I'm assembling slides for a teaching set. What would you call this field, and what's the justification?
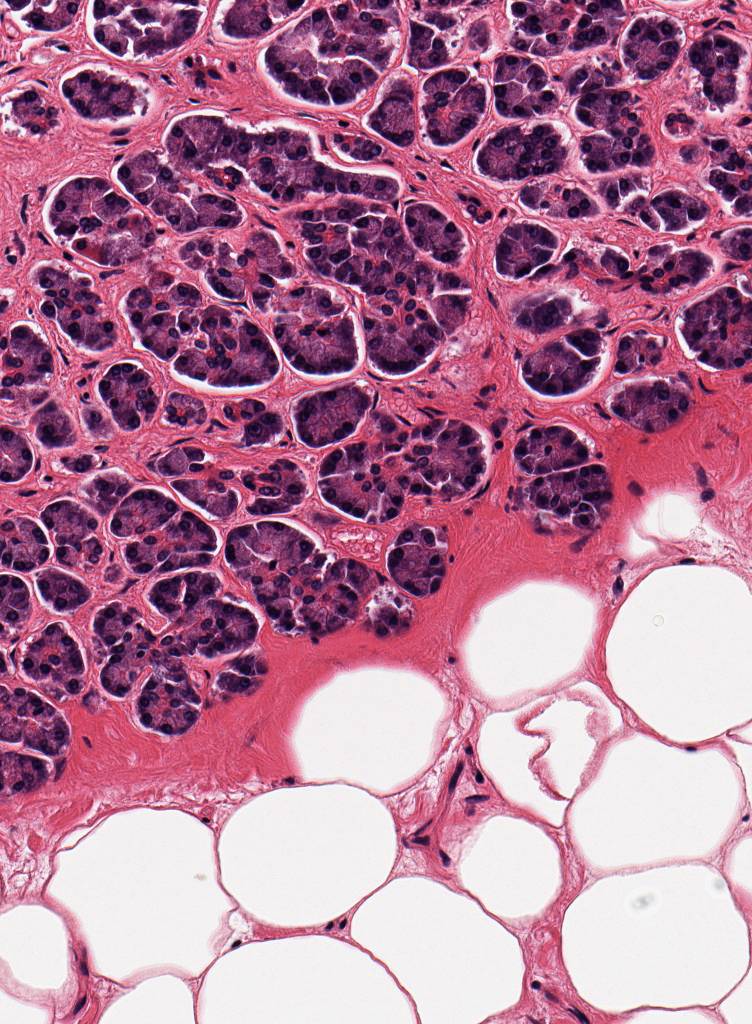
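Exocrine pancreas is the main tissue. First, closely packed acini fill the upper and left part of the field, with fat in the lower right. Second, each acinus is a rounded cluster of pyramidal cells around a tiny, barely visible central lumen. Third, the cells have dark purple, granular cytoplasm and round, dark nuclei towards the base.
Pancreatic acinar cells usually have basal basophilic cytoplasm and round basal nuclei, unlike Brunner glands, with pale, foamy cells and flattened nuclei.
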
